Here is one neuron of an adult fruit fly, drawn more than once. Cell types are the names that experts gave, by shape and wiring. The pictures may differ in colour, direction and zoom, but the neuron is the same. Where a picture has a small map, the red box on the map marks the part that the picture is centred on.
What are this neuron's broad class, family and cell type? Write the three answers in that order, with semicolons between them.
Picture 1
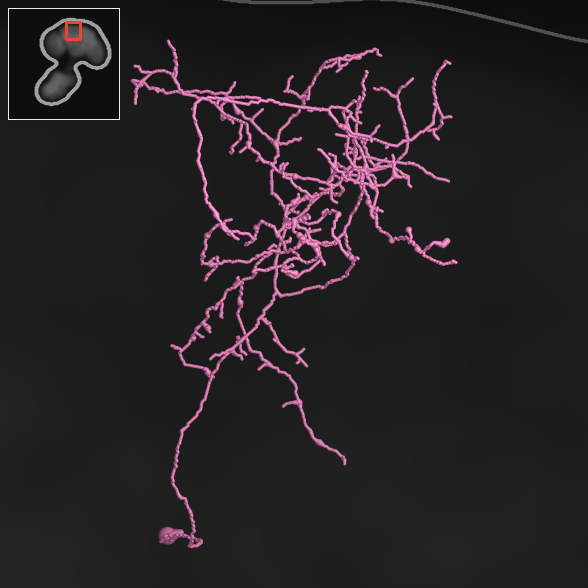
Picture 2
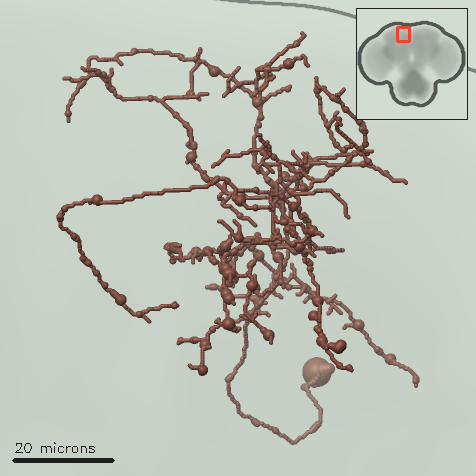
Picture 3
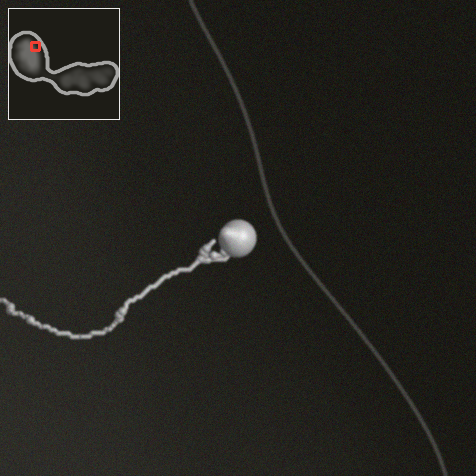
central-brain intrinsic neuron; hemilineage DM4_dorsal; SMP409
